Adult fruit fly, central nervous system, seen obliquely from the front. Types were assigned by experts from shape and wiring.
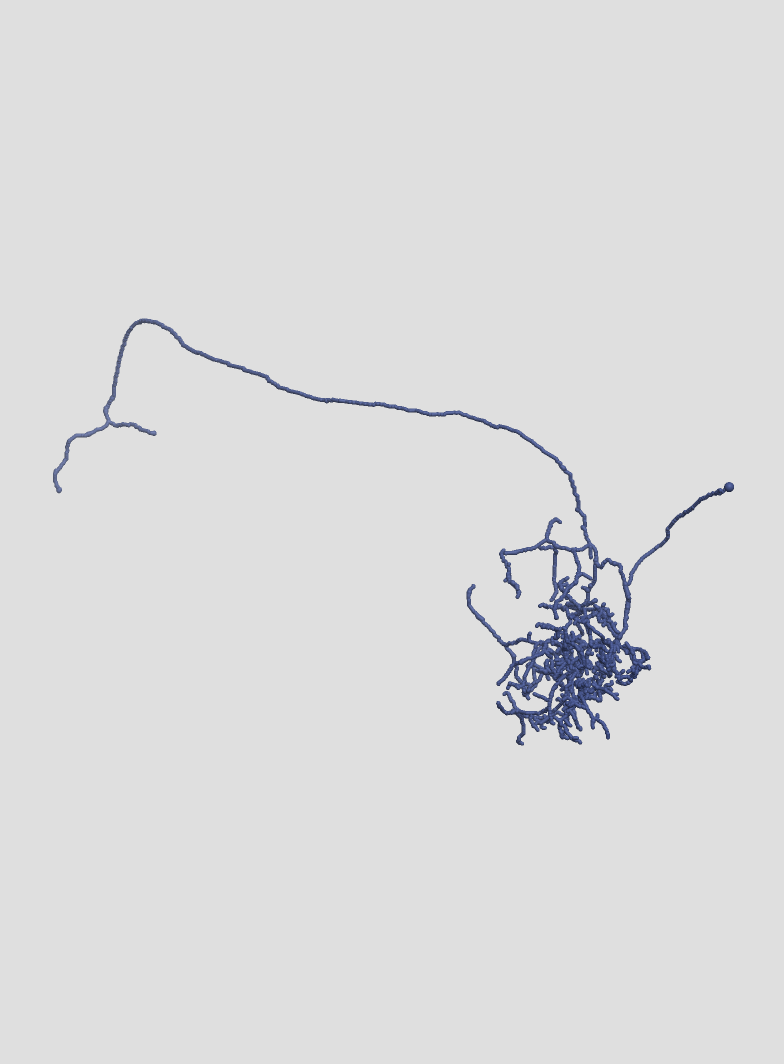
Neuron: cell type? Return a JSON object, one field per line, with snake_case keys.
{
 "cell_type": "CB0280"
}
